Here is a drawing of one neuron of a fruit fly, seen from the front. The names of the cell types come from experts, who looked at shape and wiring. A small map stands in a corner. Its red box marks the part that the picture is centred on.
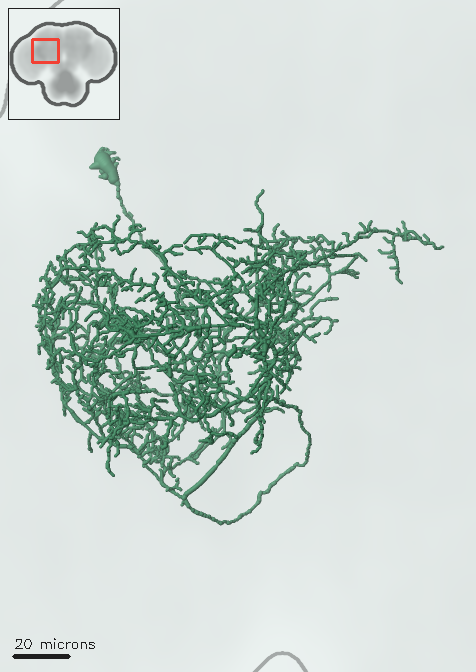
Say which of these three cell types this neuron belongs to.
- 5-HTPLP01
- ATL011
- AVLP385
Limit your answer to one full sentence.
The cell type to which this neuron belongs is 5-HTPLP01.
